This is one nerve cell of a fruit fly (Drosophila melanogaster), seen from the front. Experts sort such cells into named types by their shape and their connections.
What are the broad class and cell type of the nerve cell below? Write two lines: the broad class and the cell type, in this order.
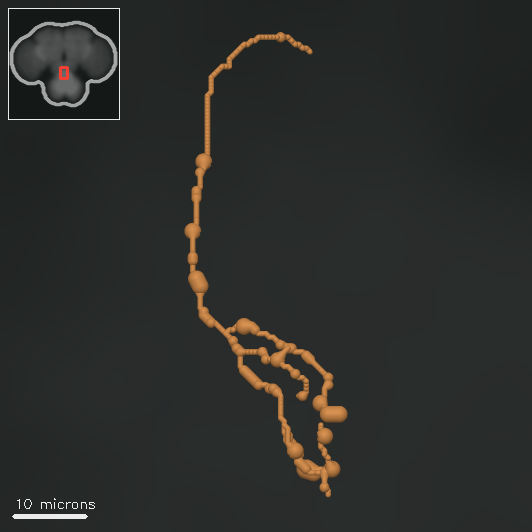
sensory neuron entering the nerve cord
SNxx03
